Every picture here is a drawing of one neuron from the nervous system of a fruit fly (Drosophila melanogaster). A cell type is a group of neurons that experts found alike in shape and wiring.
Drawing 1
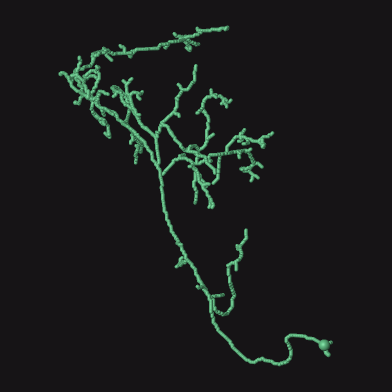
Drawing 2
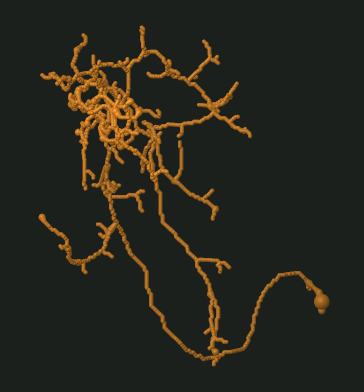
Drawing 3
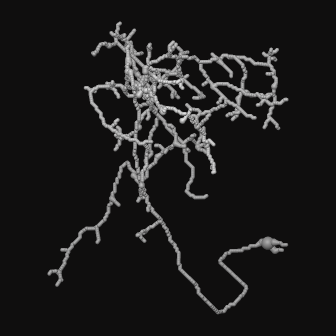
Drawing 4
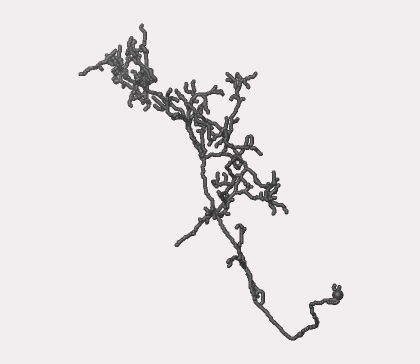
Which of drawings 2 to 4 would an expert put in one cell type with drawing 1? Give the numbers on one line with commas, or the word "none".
4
